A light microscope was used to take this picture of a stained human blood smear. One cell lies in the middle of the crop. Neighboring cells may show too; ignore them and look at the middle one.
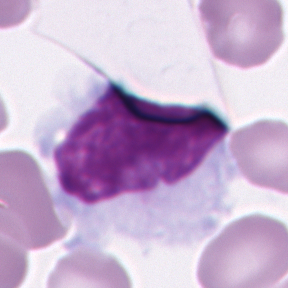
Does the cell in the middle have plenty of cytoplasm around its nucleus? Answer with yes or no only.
Yes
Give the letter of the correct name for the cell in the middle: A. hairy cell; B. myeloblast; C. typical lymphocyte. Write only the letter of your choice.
A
